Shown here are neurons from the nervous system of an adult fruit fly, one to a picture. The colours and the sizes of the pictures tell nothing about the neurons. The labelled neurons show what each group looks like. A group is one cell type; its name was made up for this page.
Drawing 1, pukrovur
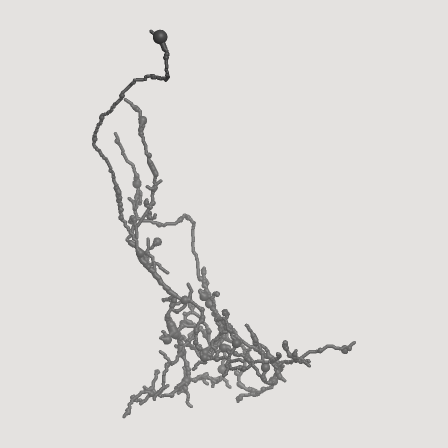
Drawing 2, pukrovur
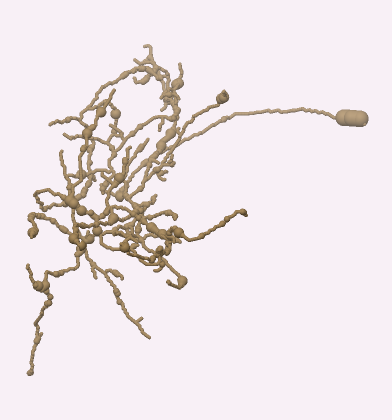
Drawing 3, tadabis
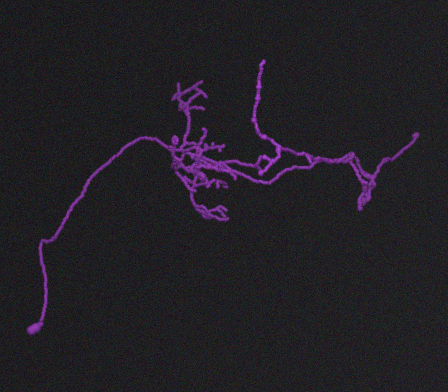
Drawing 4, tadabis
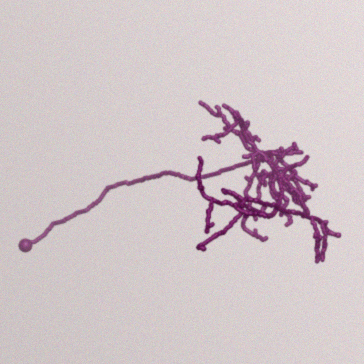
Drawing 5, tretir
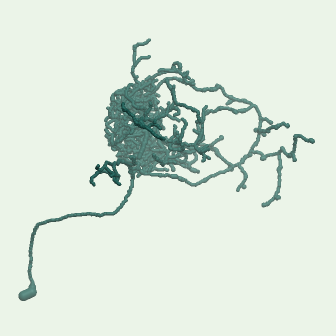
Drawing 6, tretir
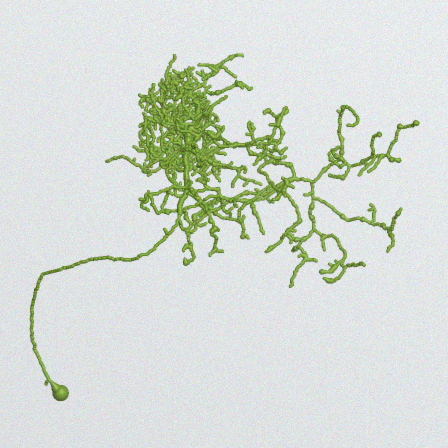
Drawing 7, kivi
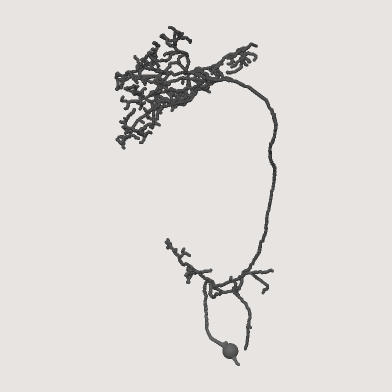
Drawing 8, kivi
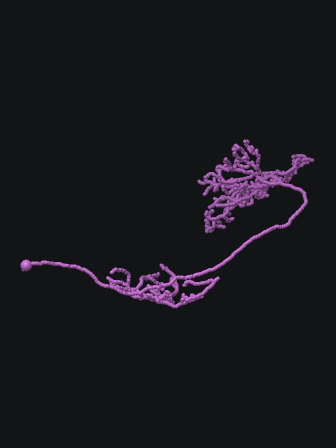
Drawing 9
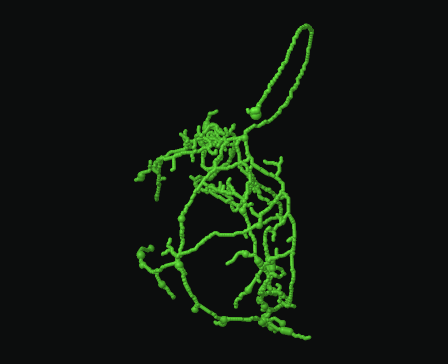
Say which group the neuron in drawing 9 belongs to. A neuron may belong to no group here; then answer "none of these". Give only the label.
none of these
